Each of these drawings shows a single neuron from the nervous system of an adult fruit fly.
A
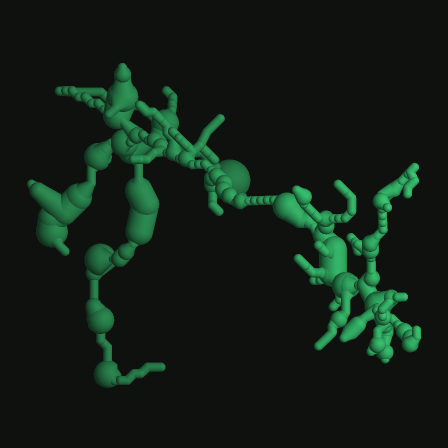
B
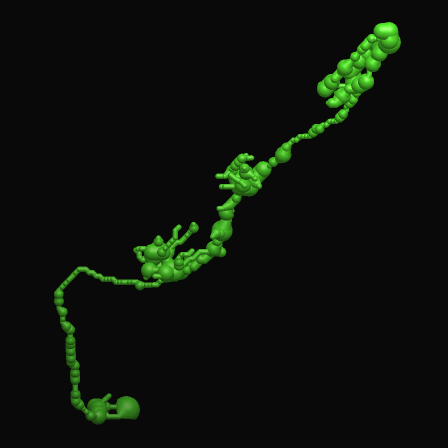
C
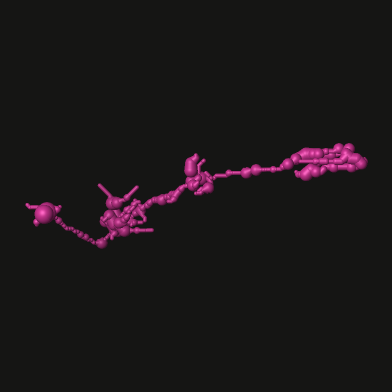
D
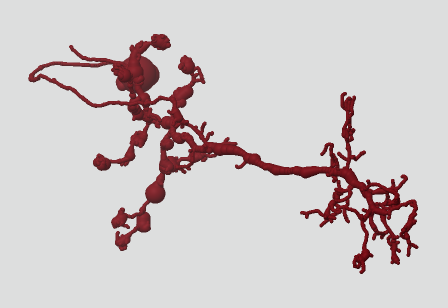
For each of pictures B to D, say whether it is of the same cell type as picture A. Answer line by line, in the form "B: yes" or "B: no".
B: no
C: no
D: yes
